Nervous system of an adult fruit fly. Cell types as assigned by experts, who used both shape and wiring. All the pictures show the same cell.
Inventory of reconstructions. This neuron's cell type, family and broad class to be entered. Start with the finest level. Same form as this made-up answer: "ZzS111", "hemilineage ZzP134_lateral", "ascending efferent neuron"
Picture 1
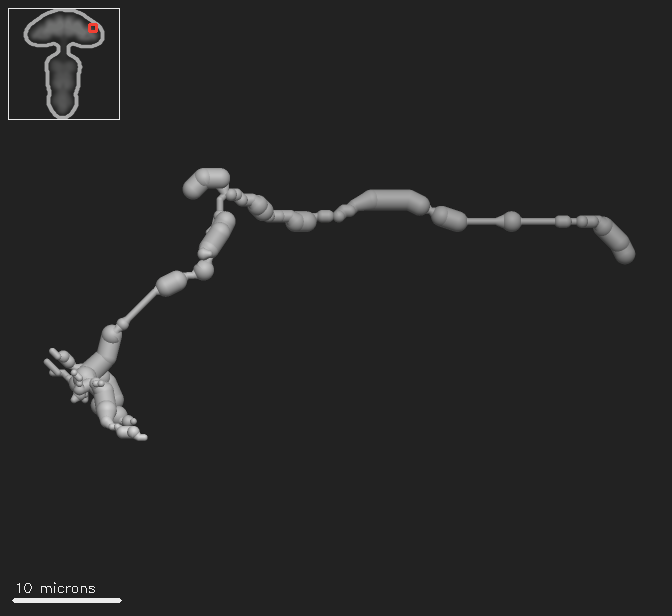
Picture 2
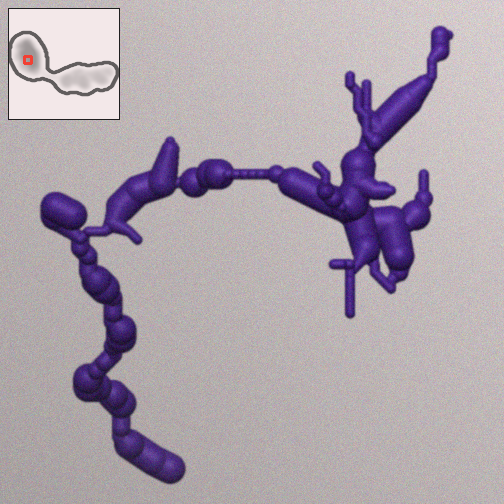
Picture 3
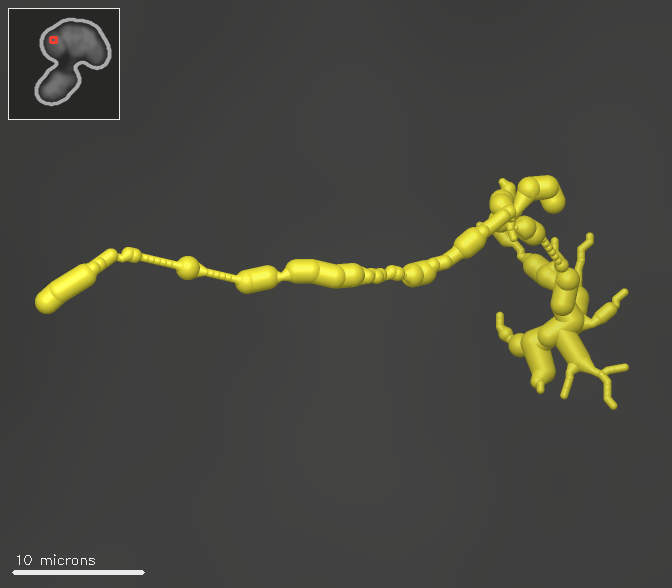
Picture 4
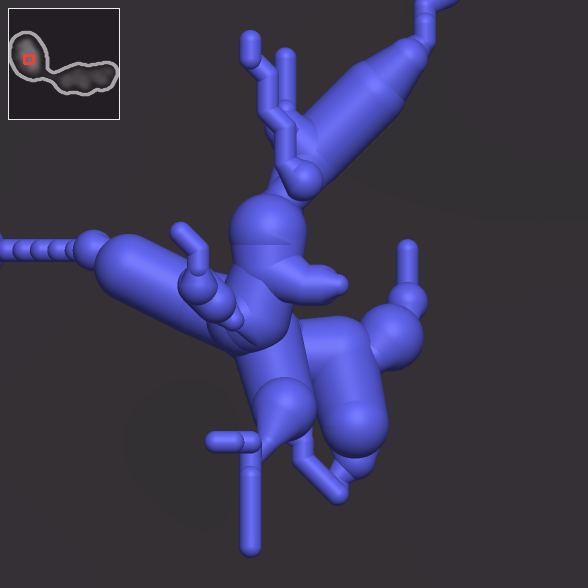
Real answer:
"L3", "L", "optic-lobe intrinsic neuron"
